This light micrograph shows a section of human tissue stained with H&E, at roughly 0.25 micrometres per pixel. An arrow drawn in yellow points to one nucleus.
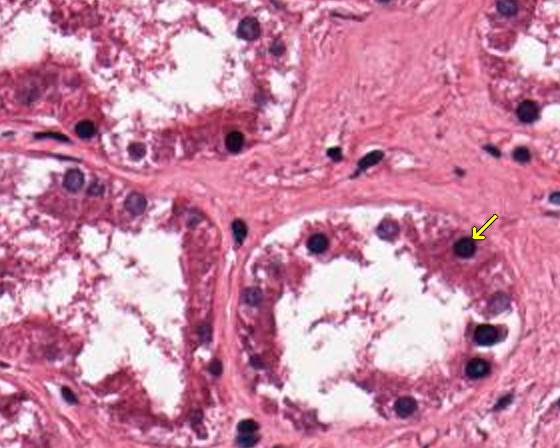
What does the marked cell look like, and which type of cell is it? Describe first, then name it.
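The nucleus is round, evenly and darkly stained throughout, with a smooth, sharp edge. The nucleus sits toward the outer side of the cell, close to the pink fibrous tissue surrounding the tubule and away from the lumen. The cytoplasm is pink-red and granular, with no clear boundary separating it from the neighbouring cells. The cytoplasm's inner edge is ragged and frays into a pale, wispy lumen. This is a proximal tubule cell.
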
